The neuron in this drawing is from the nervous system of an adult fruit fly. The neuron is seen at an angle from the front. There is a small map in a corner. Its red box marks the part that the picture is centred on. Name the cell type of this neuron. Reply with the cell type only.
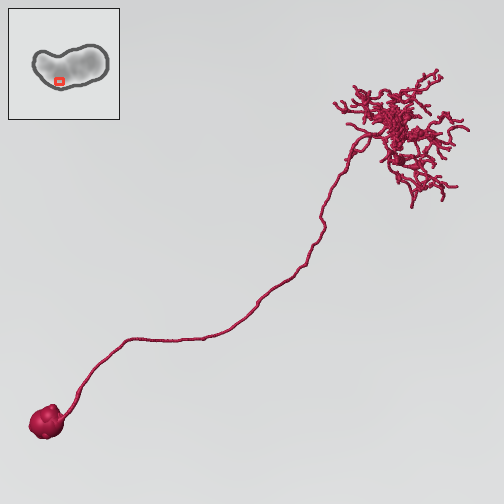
Dm8b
